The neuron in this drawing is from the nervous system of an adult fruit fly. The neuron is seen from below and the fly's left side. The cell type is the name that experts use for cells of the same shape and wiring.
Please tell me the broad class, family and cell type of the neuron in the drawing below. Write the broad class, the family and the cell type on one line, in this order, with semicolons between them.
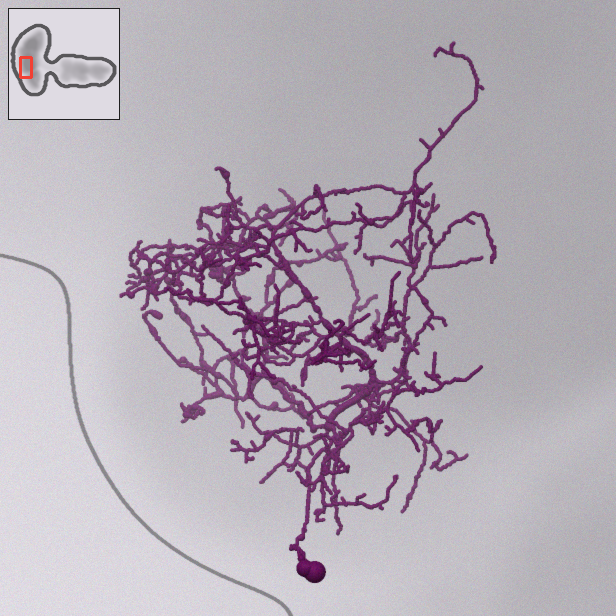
central-brain intrinsic neuron; hemilineage VLPl&p2_lateral; AVLP107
